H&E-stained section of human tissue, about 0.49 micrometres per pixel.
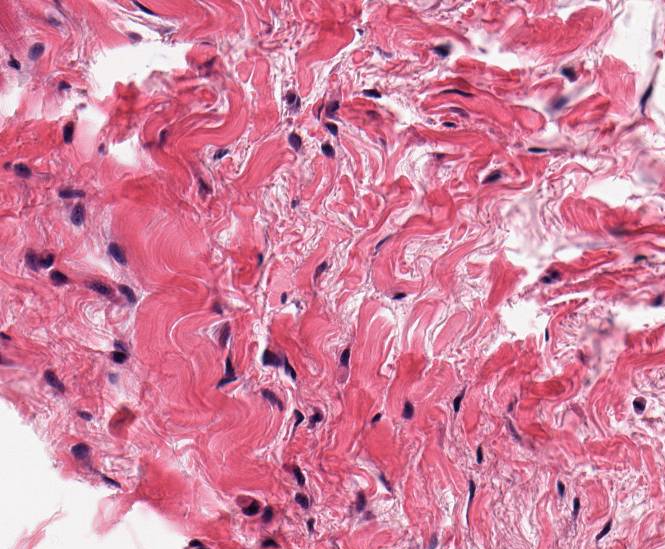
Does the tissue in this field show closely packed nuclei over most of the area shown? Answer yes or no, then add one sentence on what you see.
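No. Nuclei are sparse compared with the amount of collagen.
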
